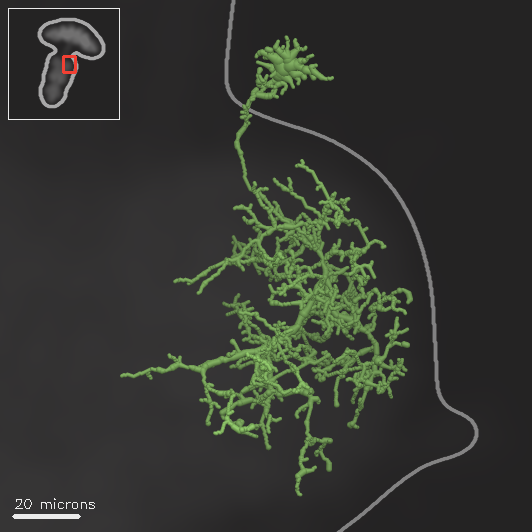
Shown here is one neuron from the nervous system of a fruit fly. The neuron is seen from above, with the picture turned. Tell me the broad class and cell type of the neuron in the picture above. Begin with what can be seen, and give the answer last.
The cell body can be seen at the top of the picture. By the scale bar it is about 140 microns tall in this view. The picture shows more than a hundred branch ends. It is a nerve-cord intrinsic neuron. The cell type is INXXX471.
